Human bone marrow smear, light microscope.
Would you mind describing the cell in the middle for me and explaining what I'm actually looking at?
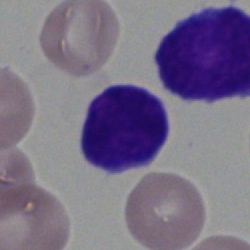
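This one's got a roughly round outline with a slightly uneven edge, and the nucleus seems to take up nearly the whole cell. It's deep violet all the way through, with dense, dark chromatin showing only faint lighter streaks. It's a lymphocyte.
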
